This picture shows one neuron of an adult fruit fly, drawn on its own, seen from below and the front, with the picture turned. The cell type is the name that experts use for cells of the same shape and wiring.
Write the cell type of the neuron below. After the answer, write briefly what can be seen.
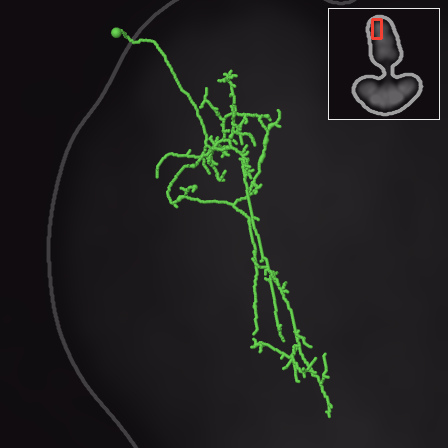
It is of cell type IN20A.22A077. It is a nerve-cord intrinsic neuron. It lies in the nerve cord. The cell body is at the upper left of the picture. Dozens of branch ends can be seen.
